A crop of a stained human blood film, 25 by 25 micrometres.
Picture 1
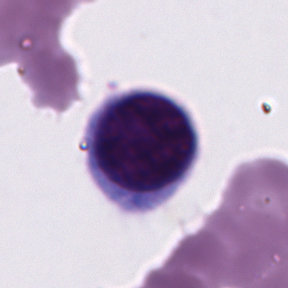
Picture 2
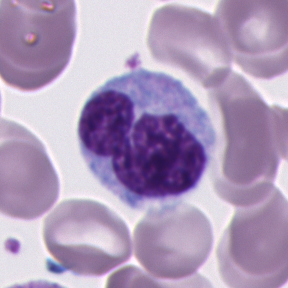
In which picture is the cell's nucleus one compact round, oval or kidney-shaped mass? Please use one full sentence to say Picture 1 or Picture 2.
The nucleus forms one compact round, oval or kidney-shaped piece in picture 1.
